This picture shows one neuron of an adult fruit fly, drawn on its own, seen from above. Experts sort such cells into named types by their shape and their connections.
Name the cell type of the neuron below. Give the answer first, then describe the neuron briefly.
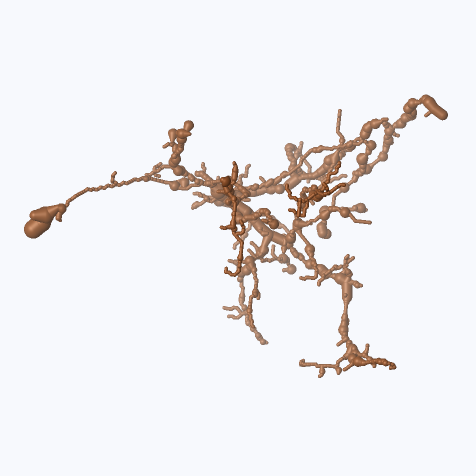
It is of cell type IN20A.22A053. Its broad class is nerve-cord intrinsic neuron. Dozens of branch ends can be seen. In this view it is wider than it is tall.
